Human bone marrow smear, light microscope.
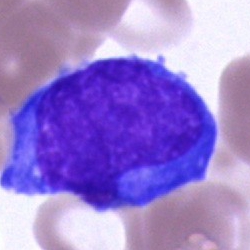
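Blast. Cytoplasm deep, intense blue, with no granules visible. Chromatin finely granular and evenly stippled, not coarsely clumped. Small knob-like blebs project from the upper cell edge.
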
